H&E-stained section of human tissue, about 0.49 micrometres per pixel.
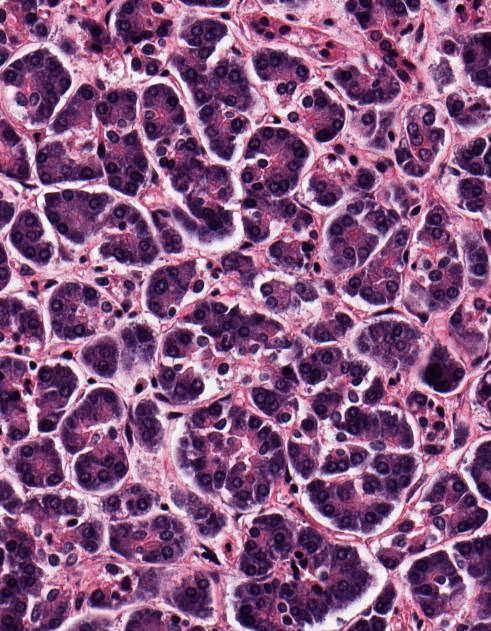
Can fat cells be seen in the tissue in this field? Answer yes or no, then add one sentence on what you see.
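No. No fat cells are present anywhere in the field.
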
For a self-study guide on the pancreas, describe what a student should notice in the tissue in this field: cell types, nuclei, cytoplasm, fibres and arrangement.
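The whole field consists of closely packed, rounded clusters of cells divided by thin strands of tissue. Each cluster cell is polygonal and has a single round nucleus, and these nuclei are fairly uniform in size throughout the field. The stroma between the clusters is scant, pink and fibrous, with small dark nuclei.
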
